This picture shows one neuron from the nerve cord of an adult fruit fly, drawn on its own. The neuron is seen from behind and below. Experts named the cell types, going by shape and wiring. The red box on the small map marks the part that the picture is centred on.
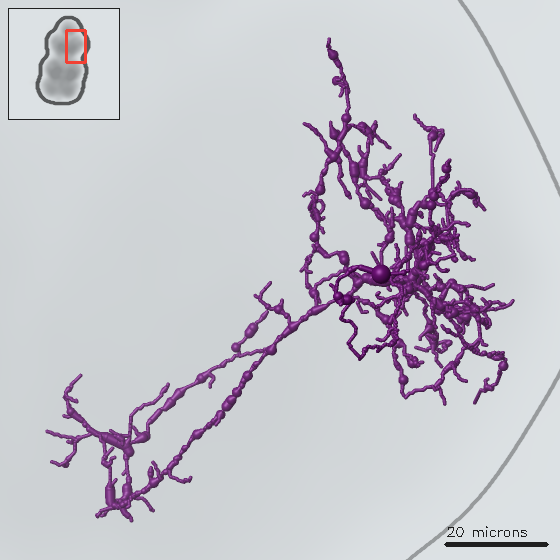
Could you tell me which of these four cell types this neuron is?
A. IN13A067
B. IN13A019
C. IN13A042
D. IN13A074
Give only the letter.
D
